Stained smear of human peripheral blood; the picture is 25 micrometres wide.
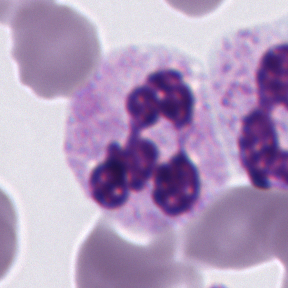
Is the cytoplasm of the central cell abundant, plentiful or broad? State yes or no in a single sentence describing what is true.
Yes, the cytoplasm forms a broad area around its nucleus.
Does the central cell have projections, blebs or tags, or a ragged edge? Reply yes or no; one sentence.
No, by its outline the cell is smooth and even.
